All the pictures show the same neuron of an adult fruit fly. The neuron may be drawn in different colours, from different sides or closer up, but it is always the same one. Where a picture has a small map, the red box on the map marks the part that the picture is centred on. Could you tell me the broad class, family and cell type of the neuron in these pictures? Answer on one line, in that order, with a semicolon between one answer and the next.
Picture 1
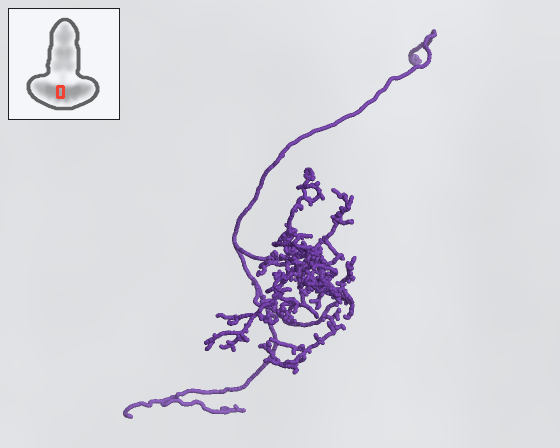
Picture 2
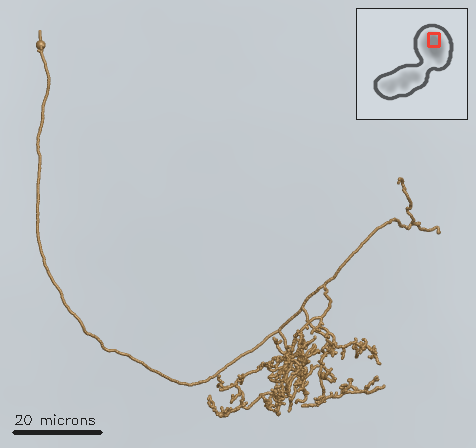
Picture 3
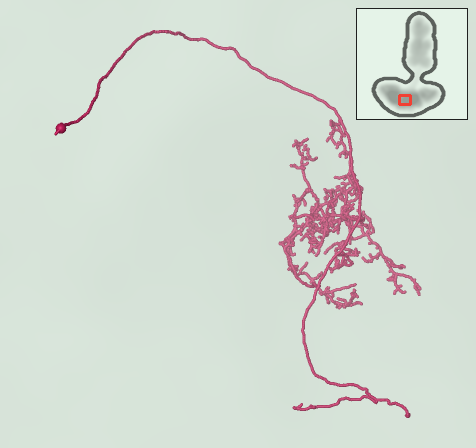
central-brain intrinsic neuron; class CX; FC1B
